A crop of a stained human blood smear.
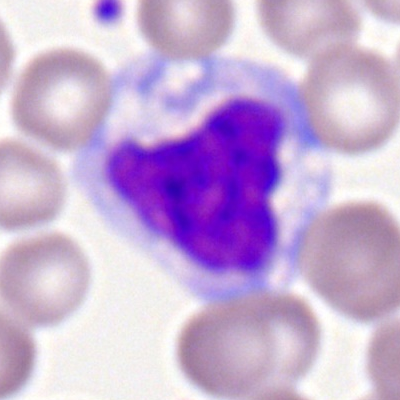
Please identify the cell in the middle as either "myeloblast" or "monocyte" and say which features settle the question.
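Monocyte. Nucleus: one irregular mass, outline indented and folded. Cytoplasm: broad rim, widest above the nucleus, pale greyish blue. A few small pale spots in the cytoplasm above the nucleus.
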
